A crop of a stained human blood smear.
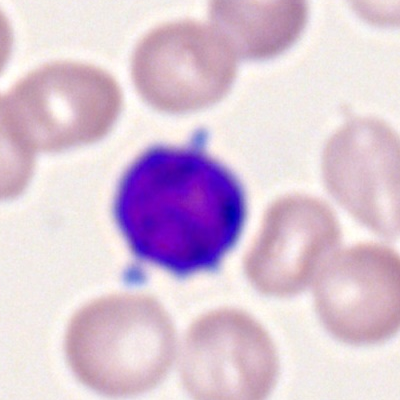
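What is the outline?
Roughly round, with a slightly uneven edge.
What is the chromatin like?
Dense, dark purple, with a few paler patches.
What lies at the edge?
Two small pale-blue blobs, at the top and lower left.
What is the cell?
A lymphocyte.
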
